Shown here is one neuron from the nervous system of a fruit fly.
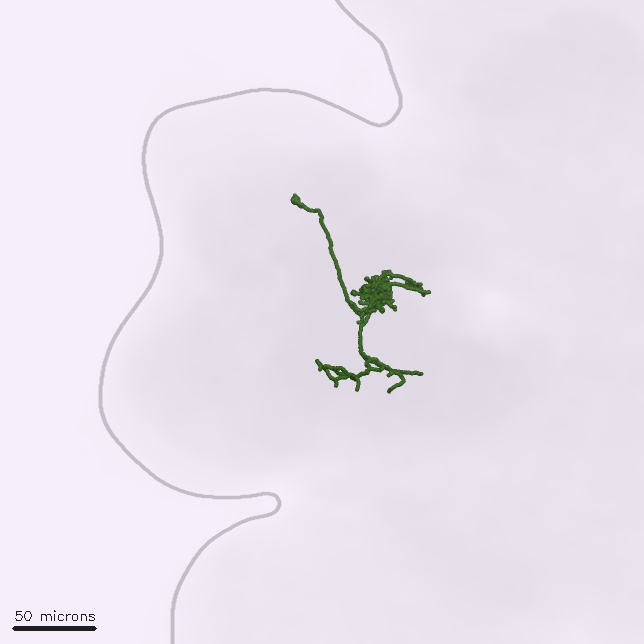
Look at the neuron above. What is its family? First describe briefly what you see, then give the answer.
By the scale bar it is about 120 microns tall in this view. As drawn here it is taller than it is wide. It is a nerve-cord intrinsic neuron. Its family is hemilineage 08B.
